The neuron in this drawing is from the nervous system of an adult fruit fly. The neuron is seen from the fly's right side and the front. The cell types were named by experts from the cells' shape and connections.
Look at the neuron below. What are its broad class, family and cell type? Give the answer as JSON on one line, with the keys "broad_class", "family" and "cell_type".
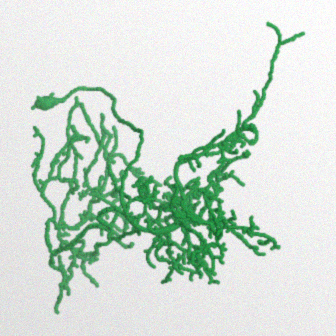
{"broad_class": "central-brain intrinsic neuron", "family": "hemilineage PSp2", "cell_type": "CB0285"}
